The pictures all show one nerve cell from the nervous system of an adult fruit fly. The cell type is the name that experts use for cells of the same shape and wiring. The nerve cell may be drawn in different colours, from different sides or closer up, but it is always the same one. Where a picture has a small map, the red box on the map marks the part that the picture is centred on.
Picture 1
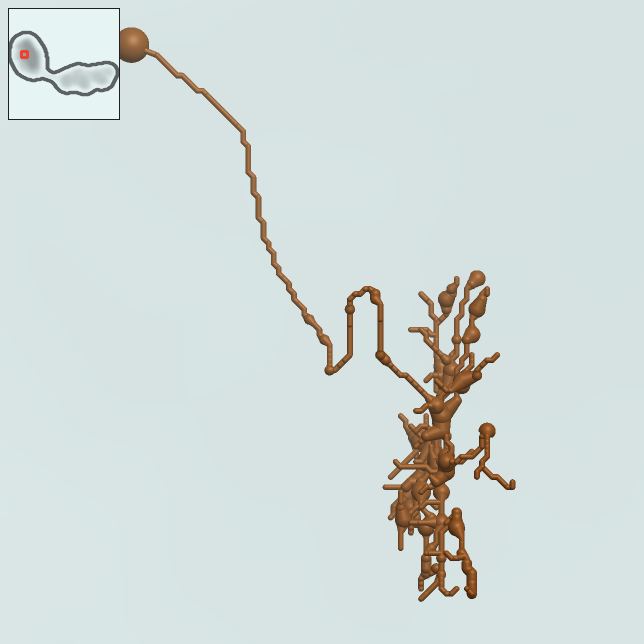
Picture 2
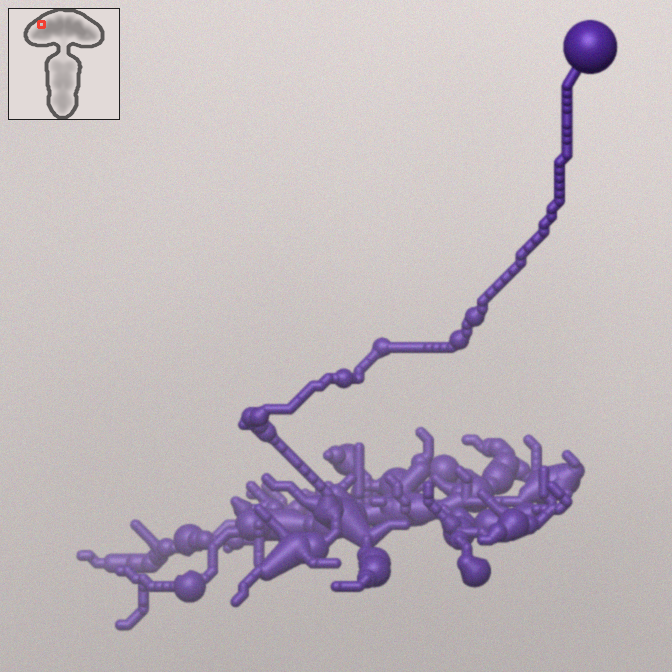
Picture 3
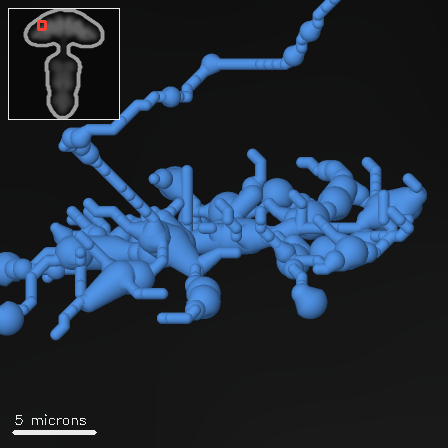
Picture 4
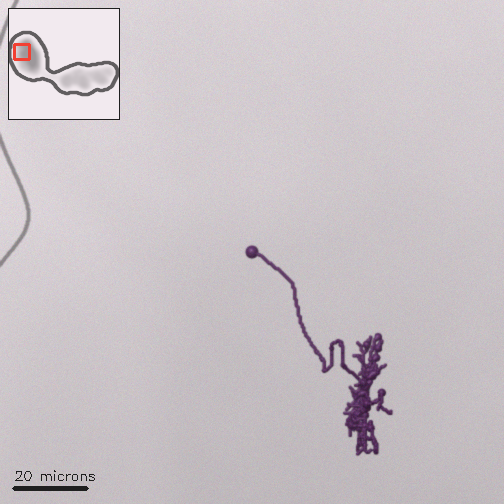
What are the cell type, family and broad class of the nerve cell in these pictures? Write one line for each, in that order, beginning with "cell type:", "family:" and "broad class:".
cell type: Dm15
family: Dm
broad class: optic-lobe intrinsic neuron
